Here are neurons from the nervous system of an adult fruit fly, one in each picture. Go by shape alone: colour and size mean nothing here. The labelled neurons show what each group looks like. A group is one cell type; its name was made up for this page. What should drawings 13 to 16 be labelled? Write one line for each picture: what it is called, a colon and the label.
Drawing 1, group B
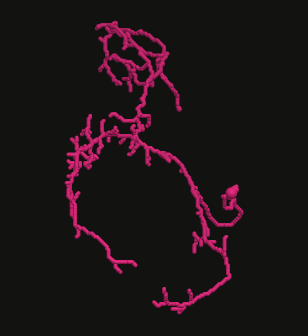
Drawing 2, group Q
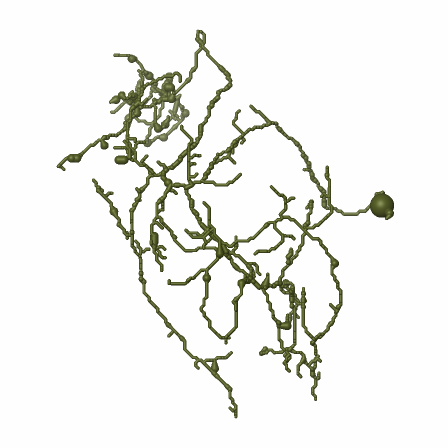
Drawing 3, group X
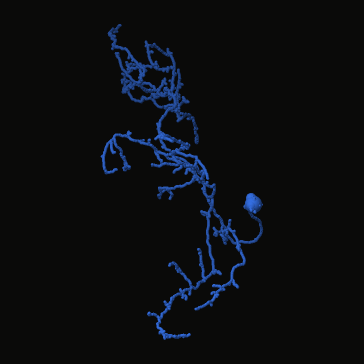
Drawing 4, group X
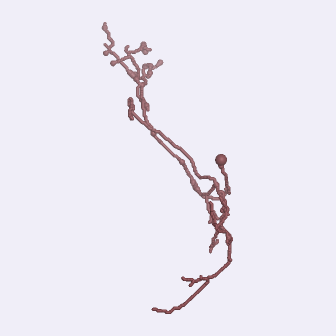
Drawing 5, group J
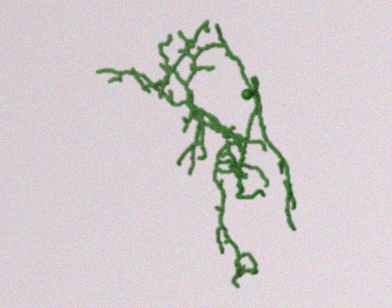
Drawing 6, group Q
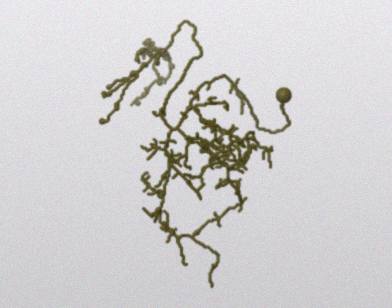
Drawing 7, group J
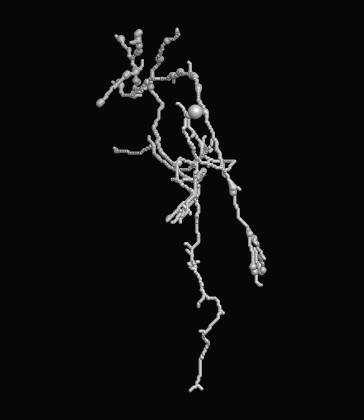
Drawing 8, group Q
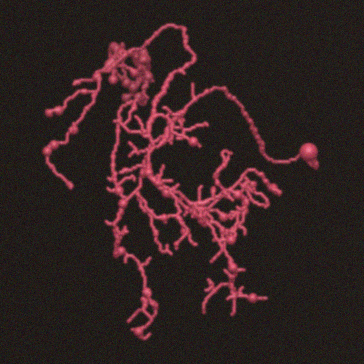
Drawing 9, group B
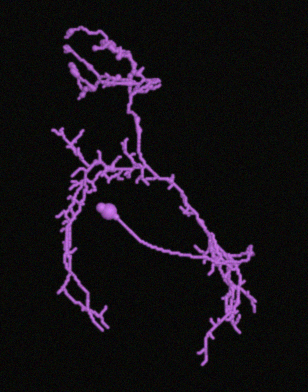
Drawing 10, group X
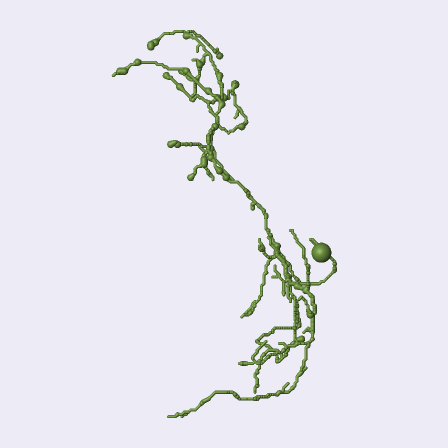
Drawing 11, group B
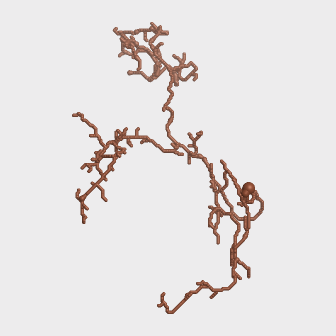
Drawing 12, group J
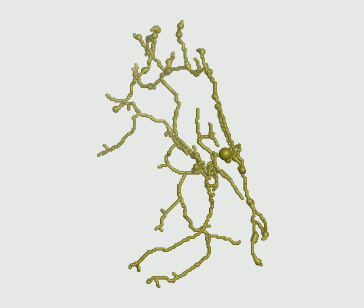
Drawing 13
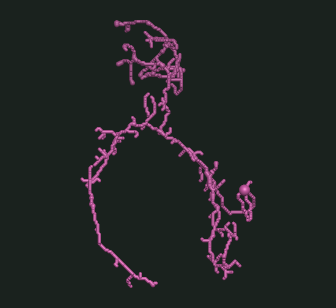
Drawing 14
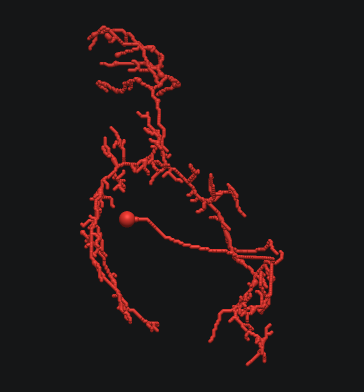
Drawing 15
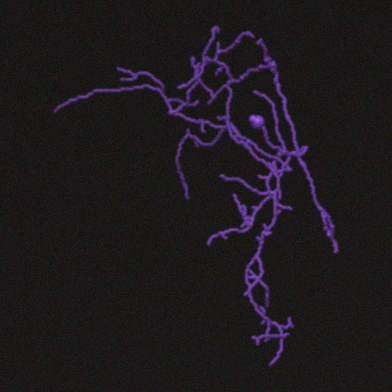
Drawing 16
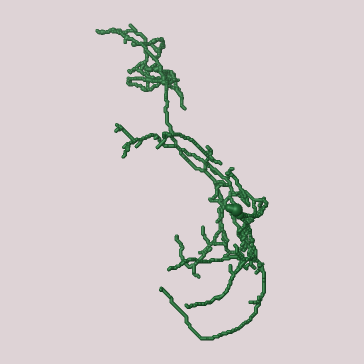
13: group B
14: group B
15: group J
16: group X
